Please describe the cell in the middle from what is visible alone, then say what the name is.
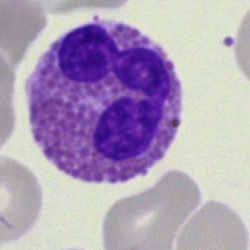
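Chromatin: dark purple, condensed. Cytoplasm: packed with many coarse, round, purple-violet granules. Nucleus: not hidden by the granules; lobes stand out clearly. Cell: eosinophil.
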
